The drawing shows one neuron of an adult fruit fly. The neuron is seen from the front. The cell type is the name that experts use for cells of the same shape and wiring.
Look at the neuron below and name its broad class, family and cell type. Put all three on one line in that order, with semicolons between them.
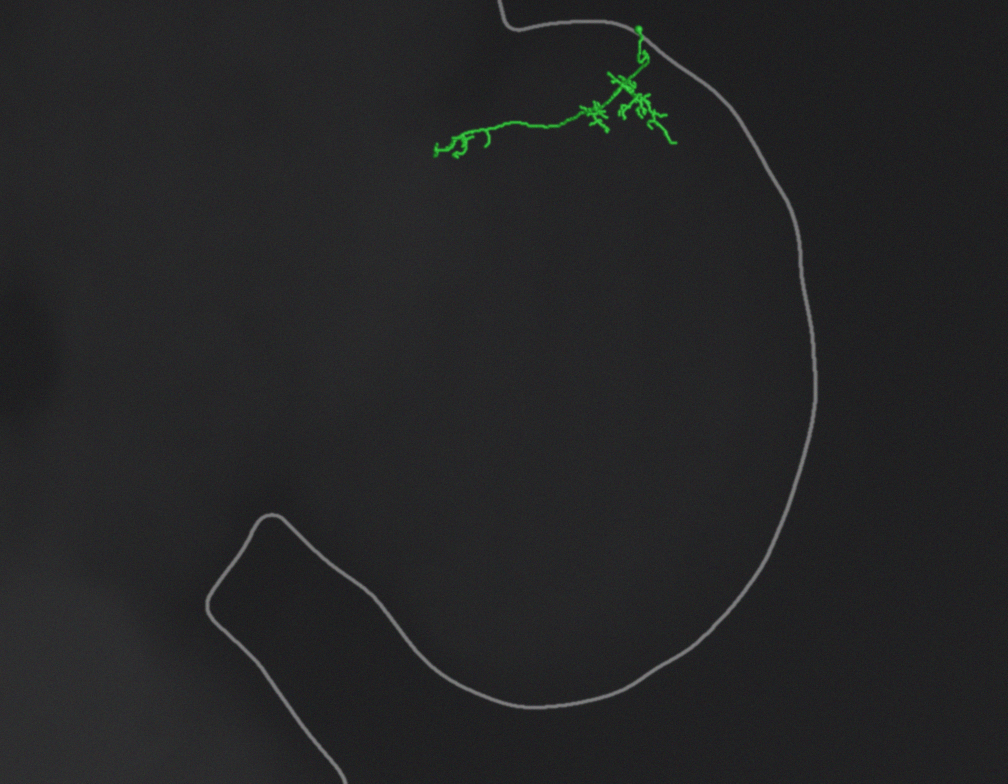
optic-lobe intrinsic neuron; TmY; TmY13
